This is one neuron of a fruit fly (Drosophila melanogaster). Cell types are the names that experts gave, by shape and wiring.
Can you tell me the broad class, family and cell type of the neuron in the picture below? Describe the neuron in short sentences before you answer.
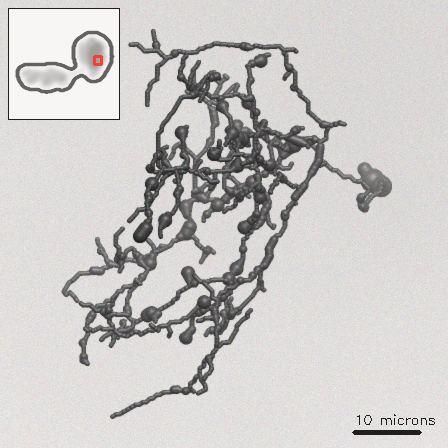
By the scale bar it is about 60 microns tall in this view. Dozens of branch ends can be seen. It is a central-brain intrinsic neuron. The family is hemilineage TRdl_b. The cell type is GNG273.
